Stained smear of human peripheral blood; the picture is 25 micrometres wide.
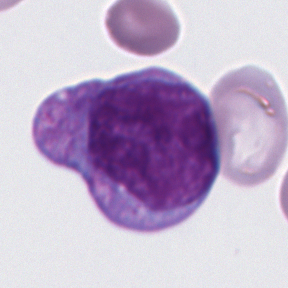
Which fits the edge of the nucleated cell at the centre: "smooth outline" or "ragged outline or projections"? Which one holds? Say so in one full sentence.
The cell's outline is ragged or frayed, or has projections, blebs or tags.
